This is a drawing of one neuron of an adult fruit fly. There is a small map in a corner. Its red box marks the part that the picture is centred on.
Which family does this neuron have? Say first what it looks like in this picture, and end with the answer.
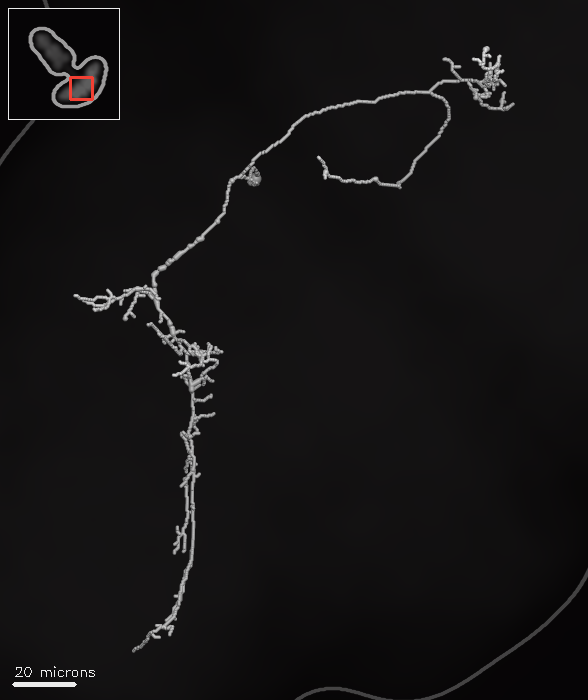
It lies in the brain. From top to bottom in the picture it spans about 200 microns. Dozens of branch ends can be seen. It is a central-brain intrinsic neuron. The family is hemilineage DM1_dorsal.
